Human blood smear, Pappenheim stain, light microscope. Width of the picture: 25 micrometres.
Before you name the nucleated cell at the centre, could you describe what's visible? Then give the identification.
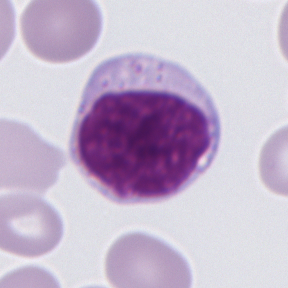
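Notice where the nucleus lies: toward the lower part of the cell, leaving the widest cytoplasm above it. The cell is about 13 micrometres across, and the nucleus, about 12 by 10 micrometres, fills about 60% of its area. Its chromatin is dense and coarsely clumped. In the pale lilac-grey cytoplasm above the nucleus you can find a few small purple granules. This is a large granular lymphocyte.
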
